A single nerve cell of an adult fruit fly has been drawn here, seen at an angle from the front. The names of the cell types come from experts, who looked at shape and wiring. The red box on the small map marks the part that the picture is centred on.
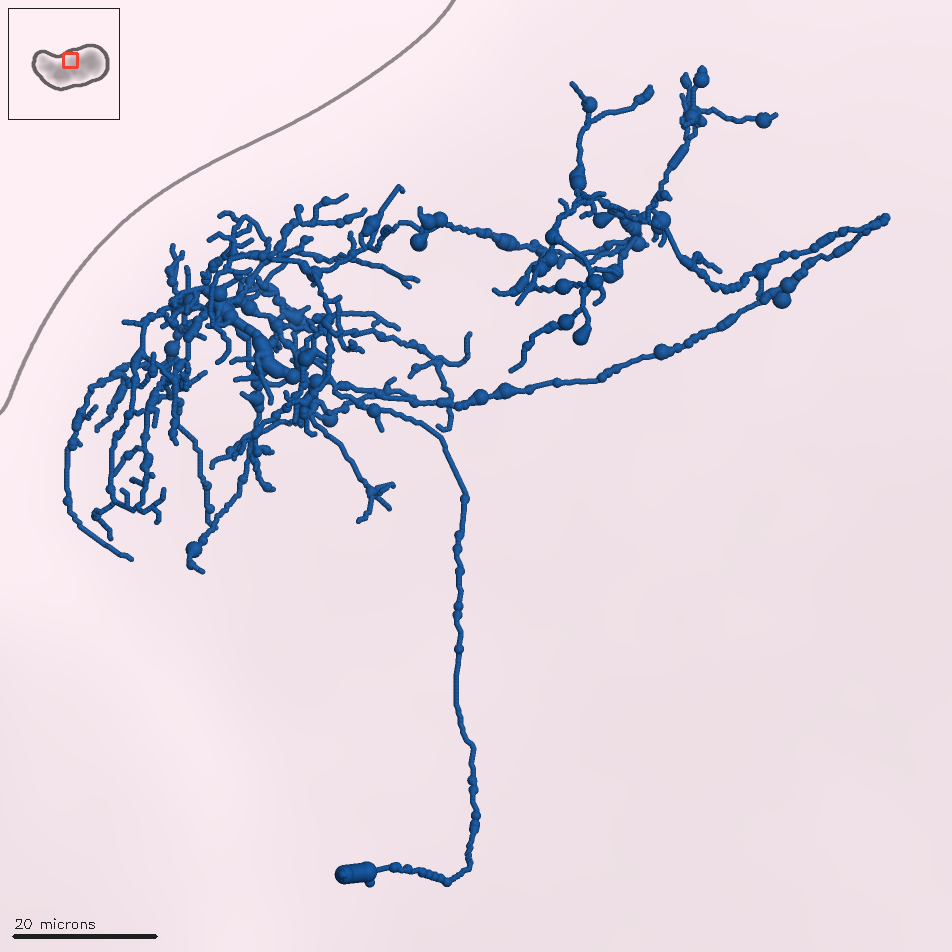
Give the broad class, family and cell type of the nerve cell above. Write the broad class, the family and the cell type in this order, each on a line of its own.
central-brain intrinsic neuron
hemilineage LHa1
LHAV6b3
